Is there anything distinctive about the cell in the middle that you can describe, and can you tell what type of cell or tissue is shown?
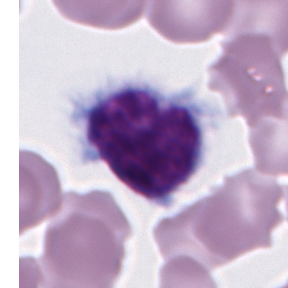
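You can spot fine hair-like projections sticking out from the edge of this one. Its cytoplasm is pale blue, with no granules to be seen. The nucleus is broadest at the top and tapers toward the bottom. It's a hairy cell.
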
